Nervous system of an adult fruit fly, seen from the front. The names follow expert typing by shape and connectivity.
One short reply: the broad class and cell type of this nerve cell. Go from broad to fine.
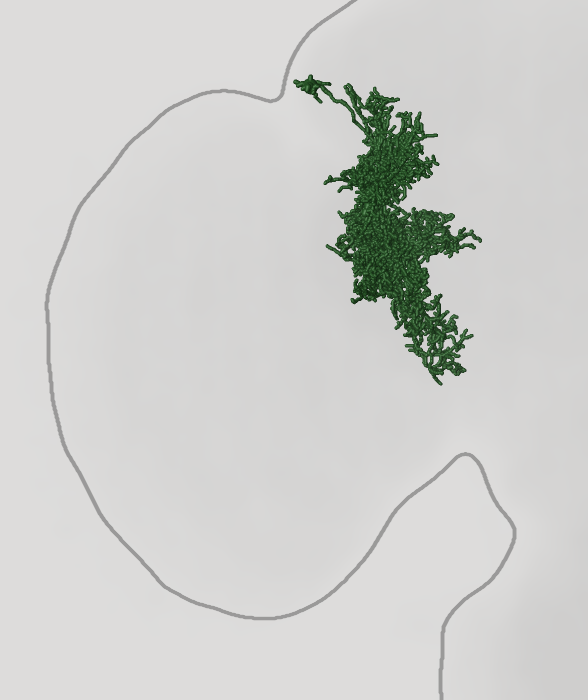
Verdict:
central-brain intrinsic neuron; AVLP086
